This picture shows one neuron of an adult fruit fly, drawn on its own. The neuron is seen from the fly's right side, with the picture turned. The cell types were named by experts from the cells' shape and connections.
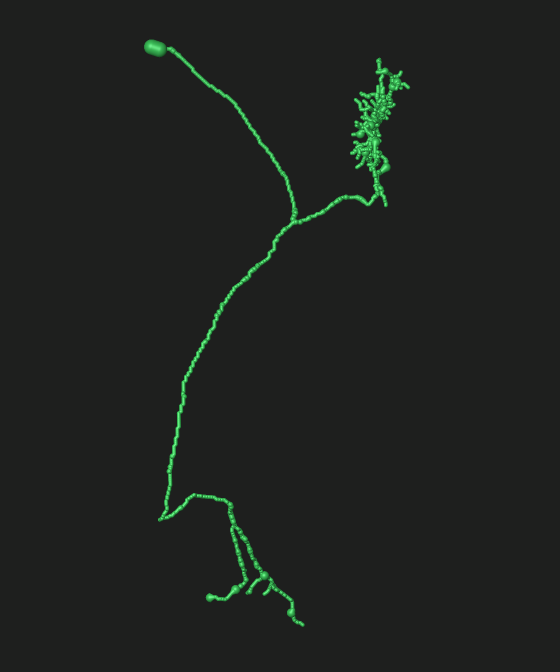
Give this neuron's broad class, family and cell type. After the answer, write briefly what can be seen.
It is a visual projection neuron. Its family is LC. Its cell type is LC24. The cell body can be seen at the upper left of the picture. As drawn here it is taller than it is wide.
